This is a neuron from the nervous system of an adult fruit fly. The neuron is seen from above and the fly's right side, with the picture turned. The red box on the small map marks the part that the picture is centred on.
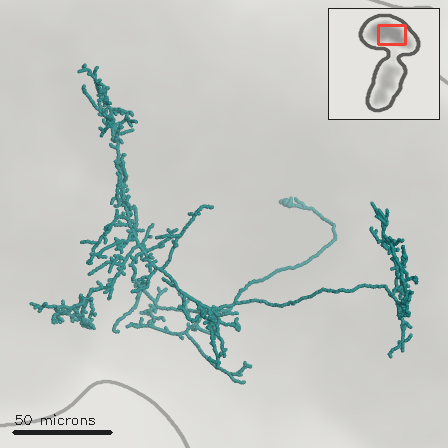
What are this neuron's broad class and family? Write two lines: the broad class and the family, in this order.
central-brain intrinsic neuron
hemilineage MX3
